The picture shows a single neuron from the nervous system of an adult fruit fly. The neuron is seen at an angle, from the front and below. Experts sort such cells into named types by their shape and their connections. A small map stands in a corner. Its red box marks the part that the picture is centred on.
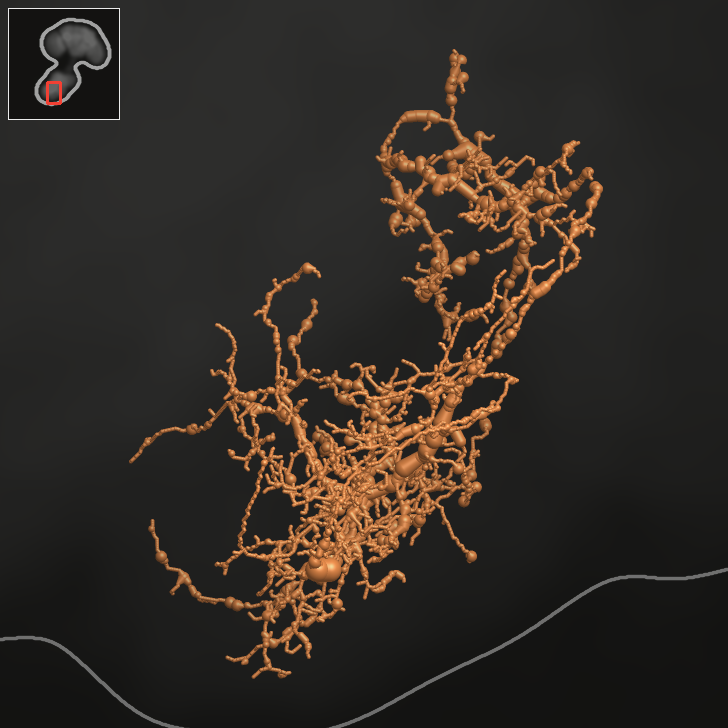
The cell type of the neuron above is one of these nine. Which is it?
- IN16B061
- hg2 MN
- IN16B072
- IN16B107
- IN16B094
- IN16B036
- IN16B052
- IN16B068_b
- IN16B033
IN16B033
